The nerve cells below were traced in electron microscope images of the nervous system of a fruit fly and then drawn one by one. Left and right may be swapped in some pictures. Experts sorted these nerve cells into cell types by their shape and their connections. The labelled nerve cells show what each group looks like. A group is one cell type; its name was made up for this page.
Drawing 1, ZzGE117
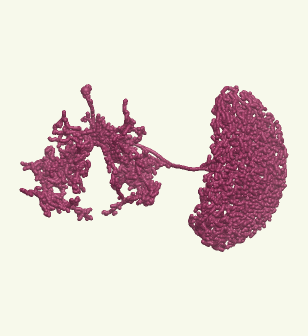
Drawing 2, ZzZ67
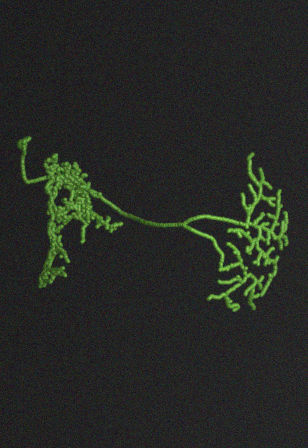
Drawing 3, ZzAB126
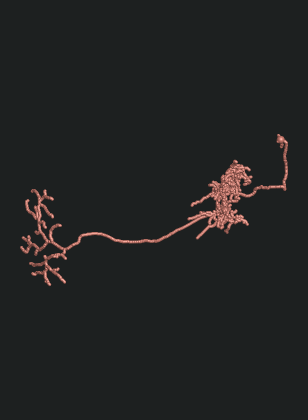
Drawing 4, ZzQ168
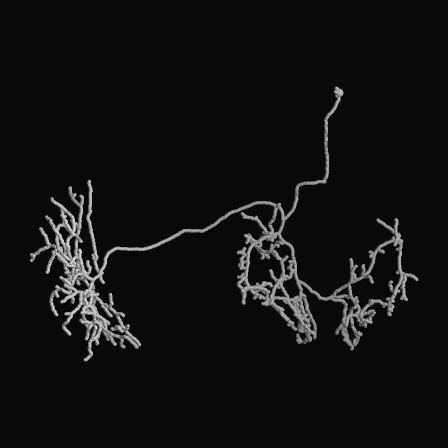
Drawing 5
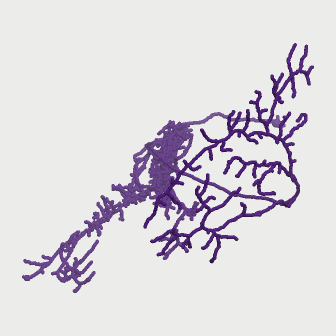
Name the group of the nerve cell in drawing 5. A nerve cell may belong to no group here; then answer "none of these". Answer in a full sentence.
It belongs to ZzZ67.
